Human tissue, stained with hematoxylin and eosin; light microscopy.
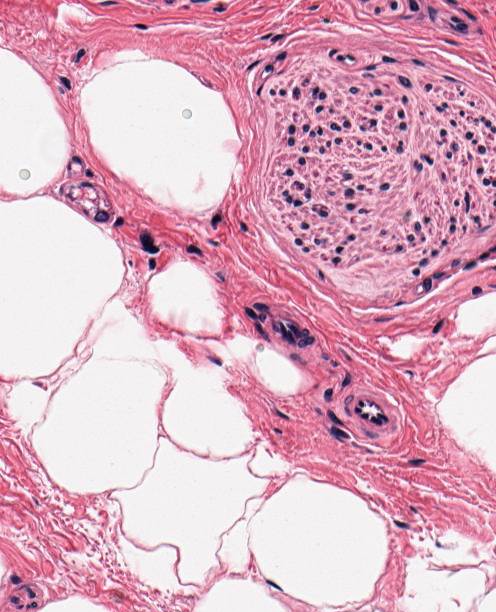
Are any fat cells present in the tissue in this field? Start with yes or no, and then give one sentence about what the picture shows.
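Yes. Large empty rounded fat cells take up most of the left and lower parts of the field.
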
